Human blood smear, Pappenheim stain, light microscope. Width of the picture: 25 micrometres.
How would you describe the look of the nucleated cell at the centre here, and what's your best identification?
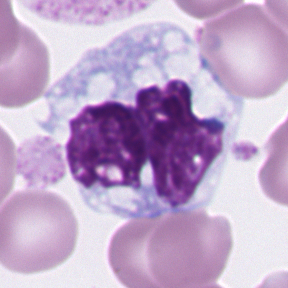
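Notice that the outline isn't smoothly round; it is irregular. The nucleus is folded into two large lobes lying side by side. In the cytoplasm you can see many small clear vacuoles, but no coarse coloured granules. This cell is a monocyte.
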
